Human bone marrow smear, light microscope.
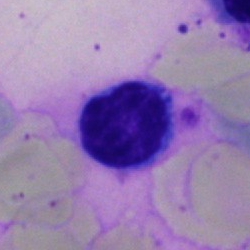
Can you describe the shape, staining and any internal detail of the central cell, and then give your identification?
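Dense chromatin stains the nucleus dark purple throughout, and no nucleoli are visible. The cytoplasm is scant and is widest on the right side of the nucleus. The outer border of the cell is indistinct, blending into the pale background. This is a lymphocyte.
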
